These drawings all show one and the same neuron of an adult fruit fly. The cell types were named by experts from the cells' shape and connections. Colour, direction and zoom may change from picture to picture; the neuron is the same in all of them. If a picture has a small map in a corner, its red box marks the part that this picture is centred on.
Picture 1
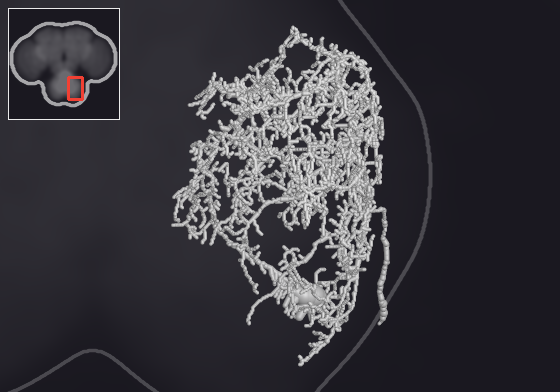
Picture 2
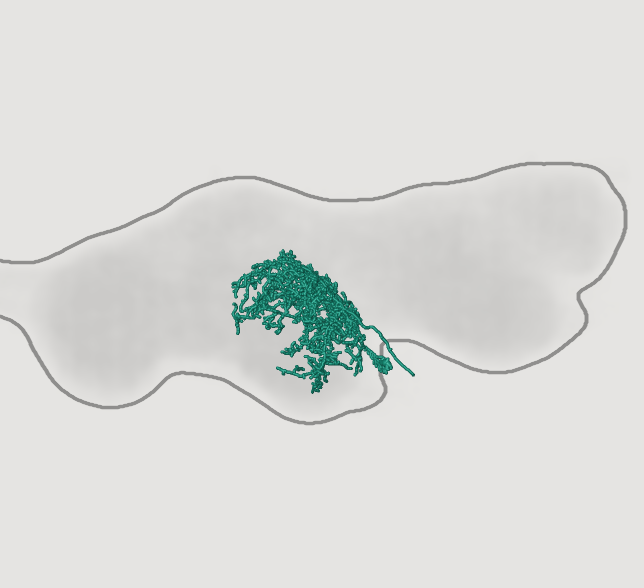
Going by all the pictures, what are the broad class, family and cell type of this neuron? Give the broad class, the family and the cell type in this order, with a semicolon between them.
motor neuron of the nerve cord; hemilineage 20B.21B.22B; Sternal posterior rotator MN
